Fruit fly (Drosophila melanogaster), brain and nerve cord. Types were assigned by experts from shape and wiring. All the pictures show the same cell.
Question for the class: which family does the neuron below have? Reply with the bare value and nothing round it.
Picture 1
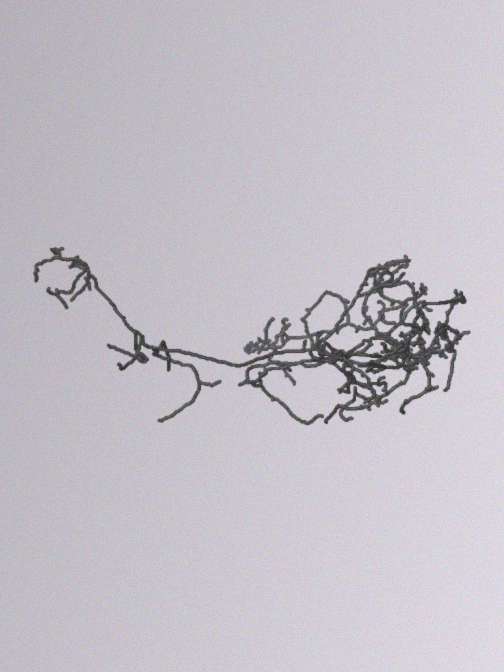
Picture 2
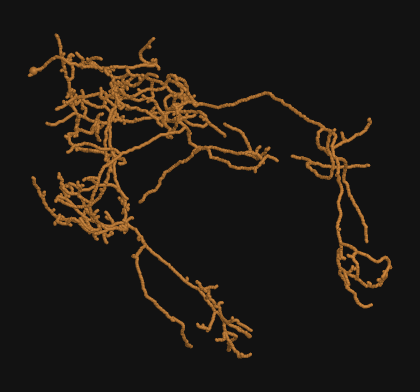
hemilineage VLPd1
